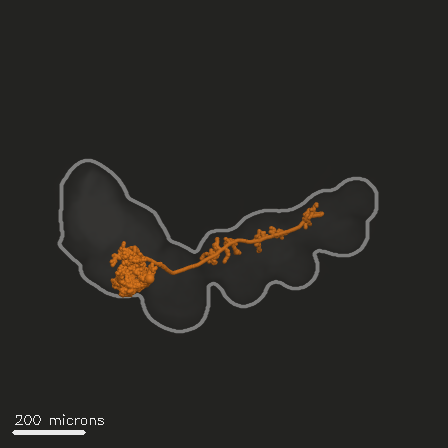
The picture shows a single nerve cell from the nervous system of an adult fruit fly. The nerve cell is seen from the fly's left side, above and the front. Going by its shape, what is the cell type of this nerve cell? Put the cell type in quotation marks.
"DNge037"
